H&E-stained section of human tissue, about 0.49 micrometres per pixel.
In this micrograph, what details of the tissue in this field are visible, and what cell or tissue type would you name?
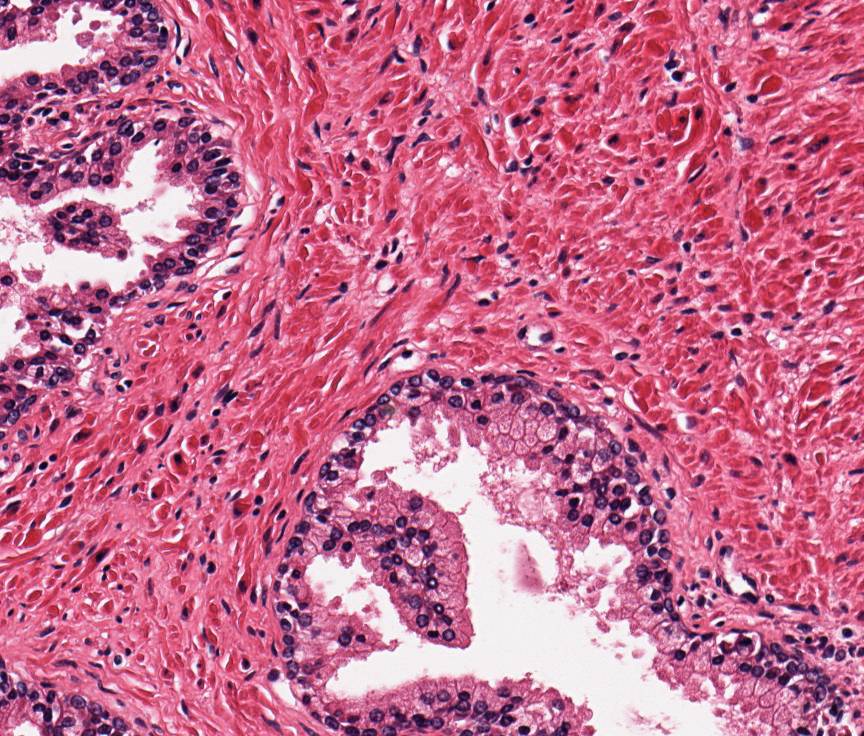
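Glands sit along the left edge and lower centre; stroma fills the upper right and centre. See how the lumens are irregular, with papillary infoldings of epithelium projecting into them. Flattened basal cells form a layer beneath the luminal cells along the lower gland's outer edge. Nuclei are small, round, dark and basal. This is prostate.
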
